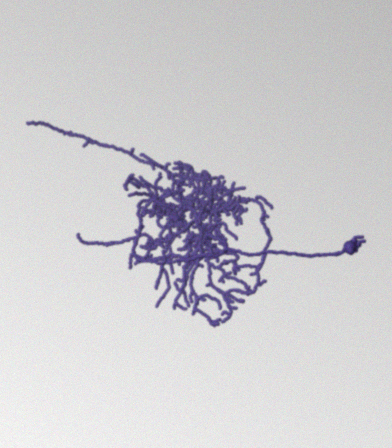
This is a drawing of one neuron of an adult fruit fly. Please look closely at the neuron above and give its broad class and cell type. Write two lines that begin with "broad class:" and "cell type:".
broad class: central-brain intrinsic neuron
cell type: LAL017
